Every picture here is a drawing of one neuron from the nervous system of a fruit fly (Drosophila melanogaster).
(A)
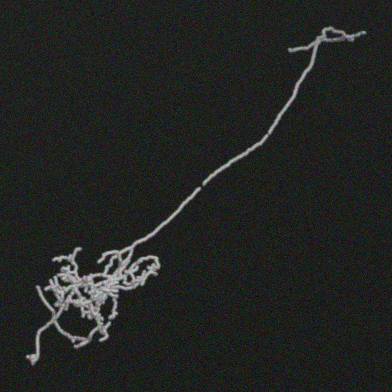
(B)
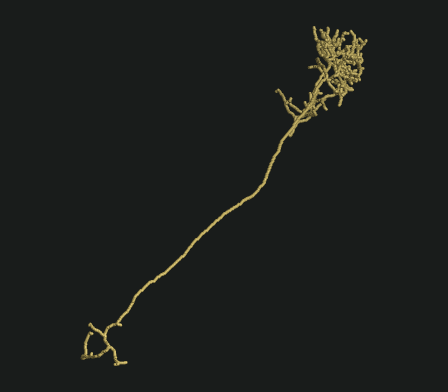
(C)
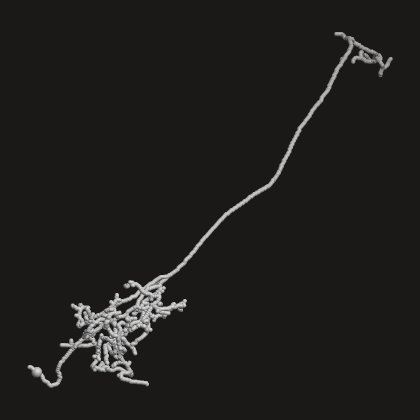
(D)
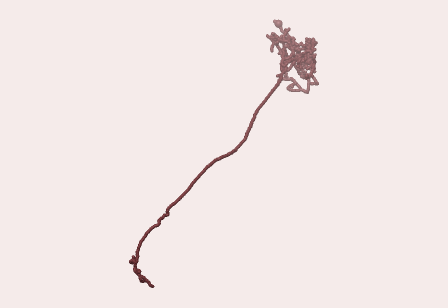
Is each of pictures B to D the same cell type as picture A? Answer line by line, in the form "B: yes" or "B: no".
B: yes
C: yes
D: no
